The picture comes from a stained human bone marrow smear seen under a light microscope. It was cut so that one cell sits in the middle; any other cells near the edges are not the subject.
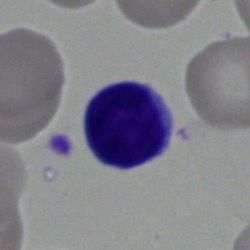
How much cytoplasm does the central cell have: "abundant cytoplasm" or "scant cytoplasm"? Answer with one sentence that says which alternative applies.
The cell's cytoplasm is limited to a narrow rim.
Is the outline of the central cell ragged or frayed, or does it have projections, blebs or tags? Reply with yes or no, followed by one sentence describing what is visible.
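No. The cell has a round, smooth outline.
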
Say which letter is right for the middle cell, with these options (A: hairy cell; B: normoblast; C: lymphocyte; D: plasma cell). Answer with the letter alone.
C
